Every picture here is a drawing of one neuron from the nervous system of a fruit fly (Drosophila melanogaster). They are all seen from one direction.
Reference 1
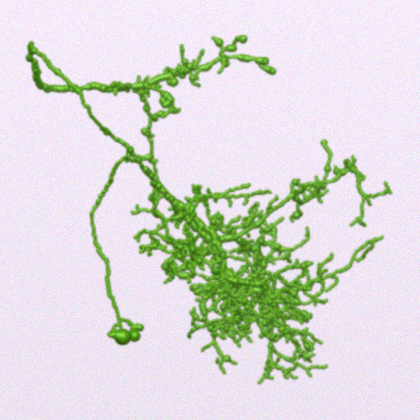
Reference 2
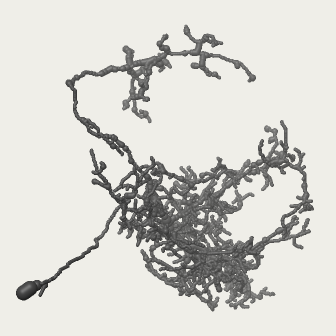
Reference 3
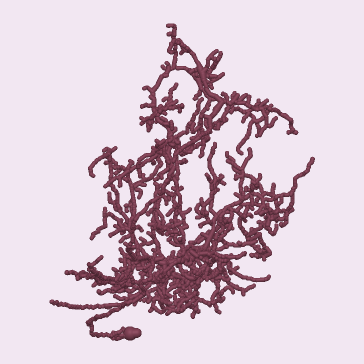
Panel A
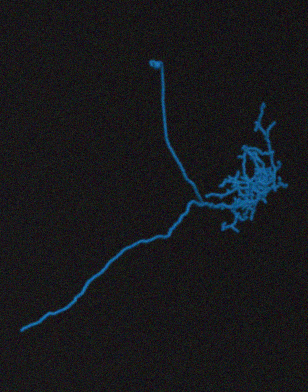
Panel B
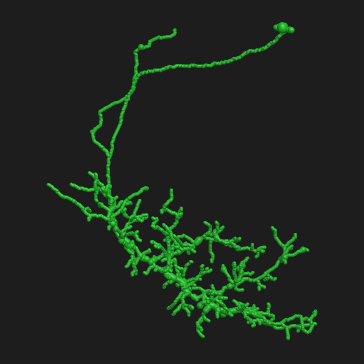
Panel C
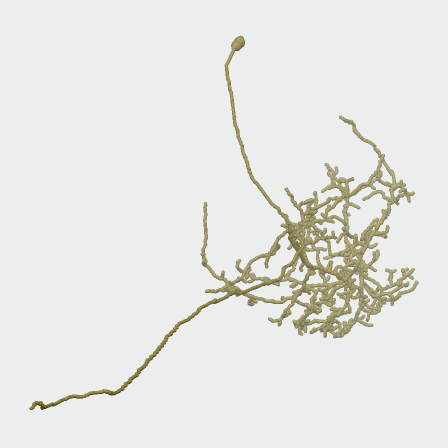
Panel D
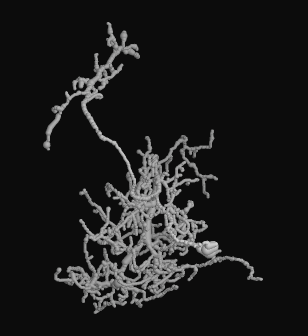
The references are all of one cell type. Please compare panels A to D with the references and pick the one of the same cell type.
Panel D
